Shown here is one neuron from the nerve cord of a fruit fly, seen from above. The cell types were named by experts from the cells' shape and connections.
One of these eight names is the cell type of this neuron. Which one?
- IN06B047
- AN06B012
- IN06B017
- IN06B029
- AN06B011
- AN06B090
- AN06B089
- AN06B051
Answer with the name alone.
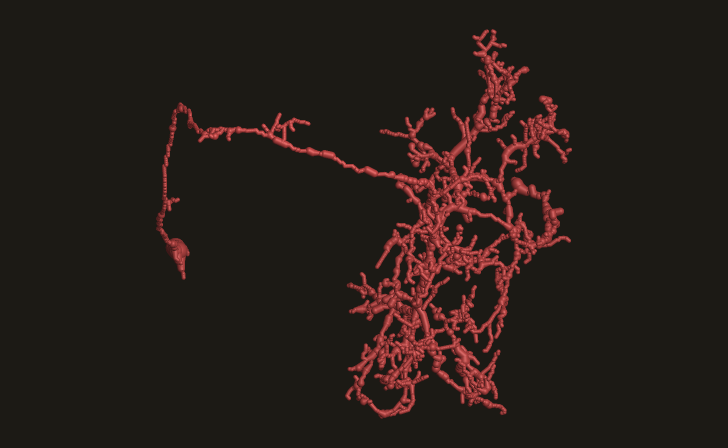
IN06B029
